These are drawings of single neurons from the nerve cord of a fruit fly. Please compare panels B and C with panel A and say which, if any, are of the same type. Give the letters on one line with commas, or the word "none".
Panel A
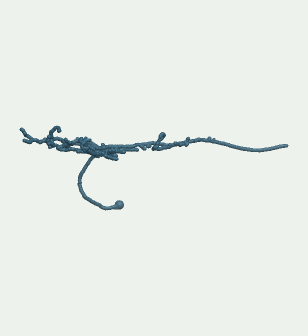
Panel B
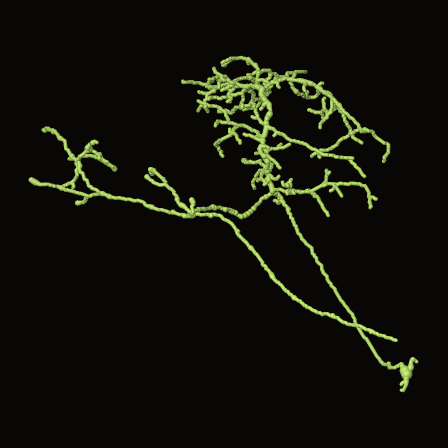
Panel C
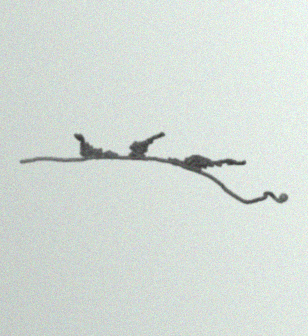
none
